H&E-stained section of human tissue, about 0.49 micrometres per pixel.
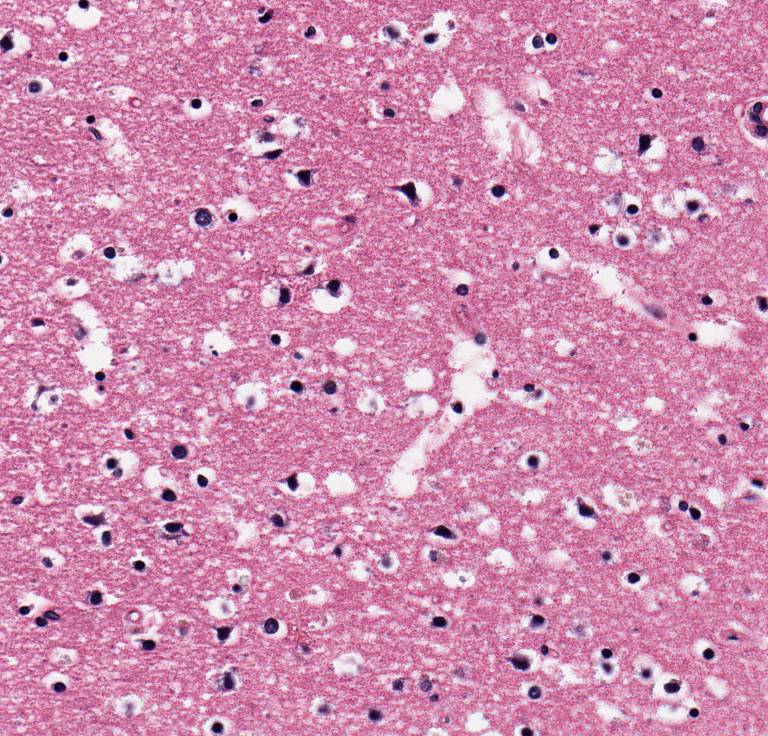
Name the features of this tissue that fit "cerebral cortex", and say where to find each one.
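This tissue is cerebral cortex. Throughout the field, cells lie singly in a fine, finely granular pink matrix, and no organised units are seen.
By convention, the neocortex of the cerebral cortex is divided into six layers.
Most cells have small, round, dark blue nuclei with little visible cytoplasm, while a few nuclei, for example in the upper middle, are dark and angular. Thin-walled small vessels run obliquely within elongated clear spaces, most visibly in the centre.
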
